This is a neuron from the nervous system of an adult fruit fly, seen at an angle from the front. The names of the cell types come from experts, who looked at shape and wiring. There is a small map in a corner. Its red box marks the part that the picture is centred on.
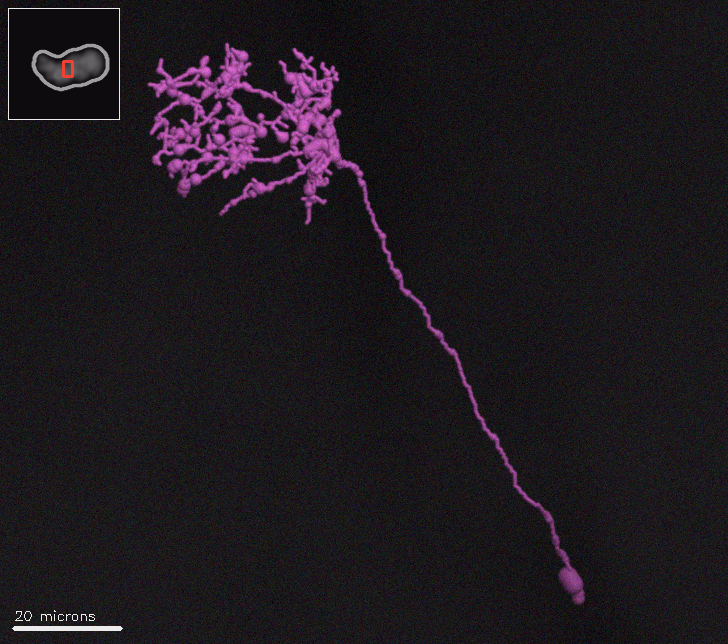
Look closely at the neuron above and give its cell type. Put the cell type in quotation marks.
"Li14"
